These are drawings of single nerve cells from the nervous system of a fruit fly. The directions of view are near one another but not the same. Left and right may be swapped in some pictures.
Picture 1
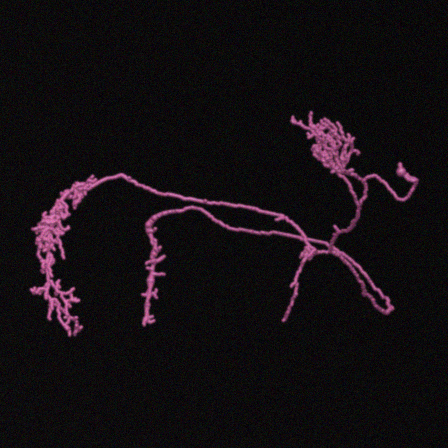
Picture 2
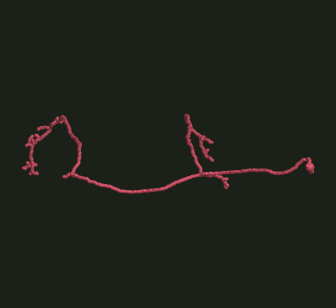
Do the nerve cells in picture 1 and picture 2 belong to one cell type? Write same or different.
different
